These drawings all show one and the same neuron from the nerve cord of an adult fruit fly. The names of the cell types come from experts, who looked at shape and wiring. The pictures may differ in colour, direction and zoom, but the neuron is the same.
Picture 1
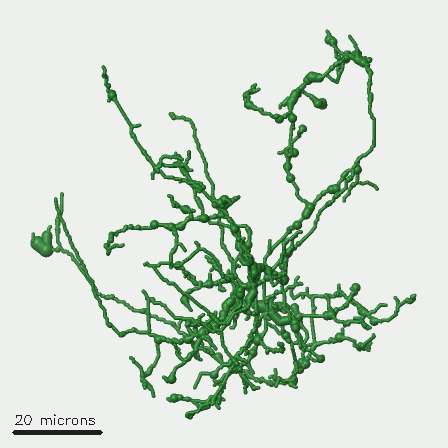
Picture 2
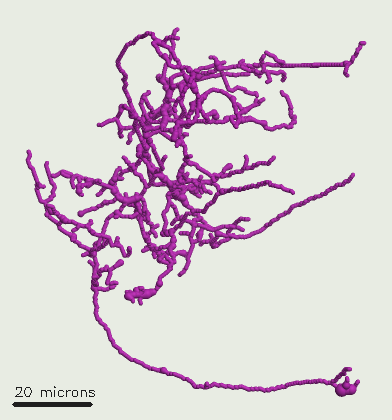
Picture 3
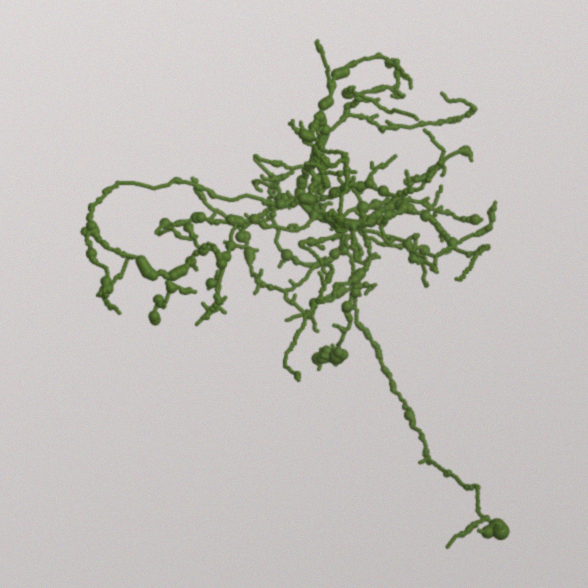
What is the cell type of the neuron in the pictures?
IN04B070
